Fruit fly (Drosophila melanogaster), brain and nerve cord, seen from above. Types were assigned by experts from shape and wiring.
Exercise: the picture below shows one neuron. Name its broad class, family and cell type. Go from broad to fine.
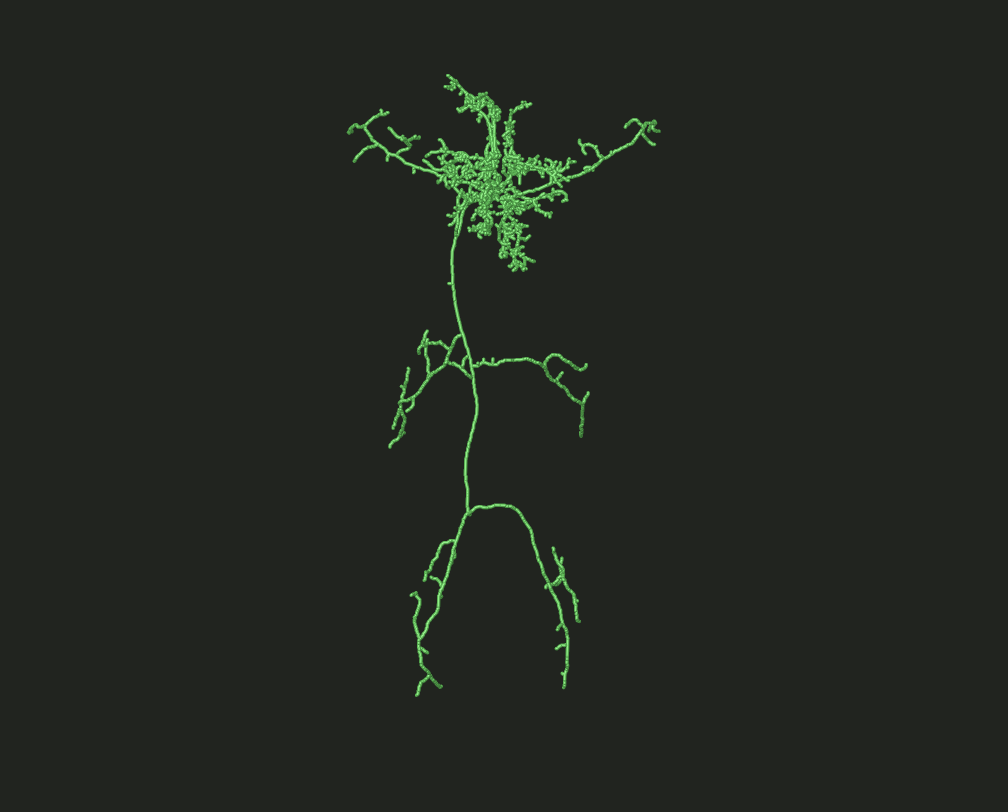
nerve-cord intrinsic neuron; hemilineage 06B; IN06B008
